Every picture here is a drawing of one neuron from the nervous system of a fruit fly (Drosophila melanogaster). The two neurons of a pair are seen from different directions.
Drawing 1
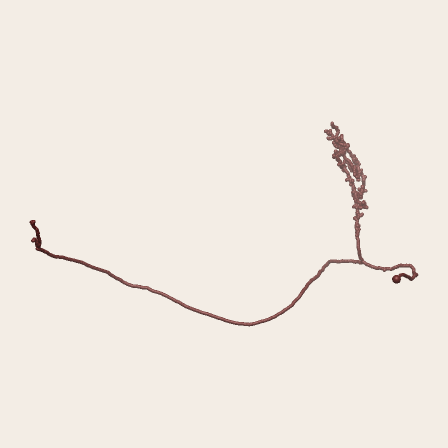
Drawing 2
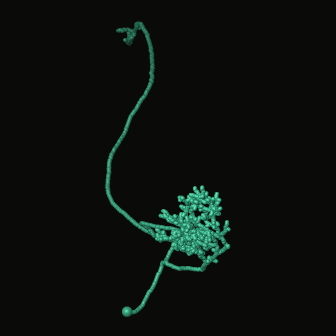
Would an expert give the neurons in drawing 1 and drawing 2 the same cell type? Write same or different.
same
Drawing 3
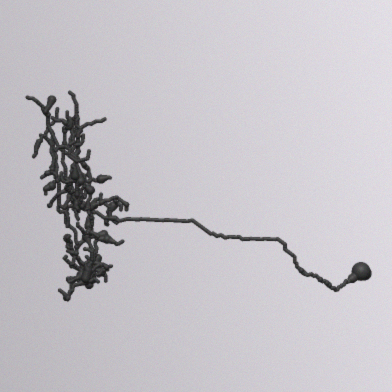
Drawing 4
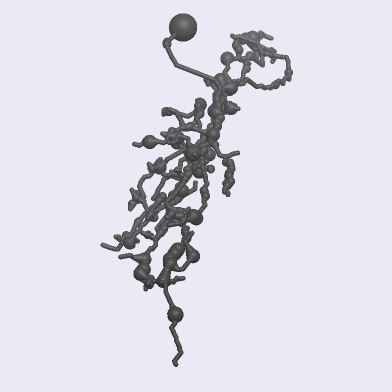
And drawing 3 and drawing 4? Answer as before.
same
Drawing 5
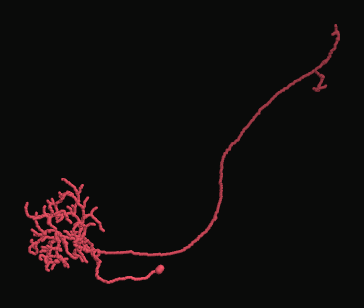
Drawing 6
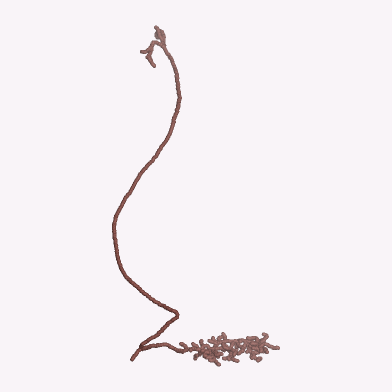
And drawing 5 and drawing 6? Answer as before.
same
